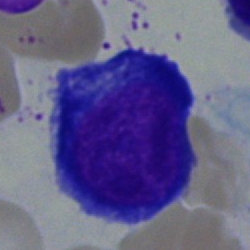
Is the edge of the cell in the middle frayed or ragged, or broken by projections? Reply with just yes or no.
Yes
